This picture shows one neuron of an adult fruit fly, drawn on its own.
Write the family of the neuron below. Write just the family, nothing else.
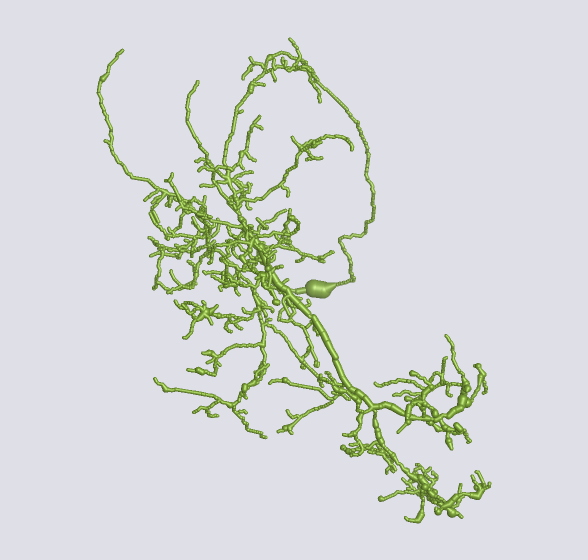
hemilineage 12B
